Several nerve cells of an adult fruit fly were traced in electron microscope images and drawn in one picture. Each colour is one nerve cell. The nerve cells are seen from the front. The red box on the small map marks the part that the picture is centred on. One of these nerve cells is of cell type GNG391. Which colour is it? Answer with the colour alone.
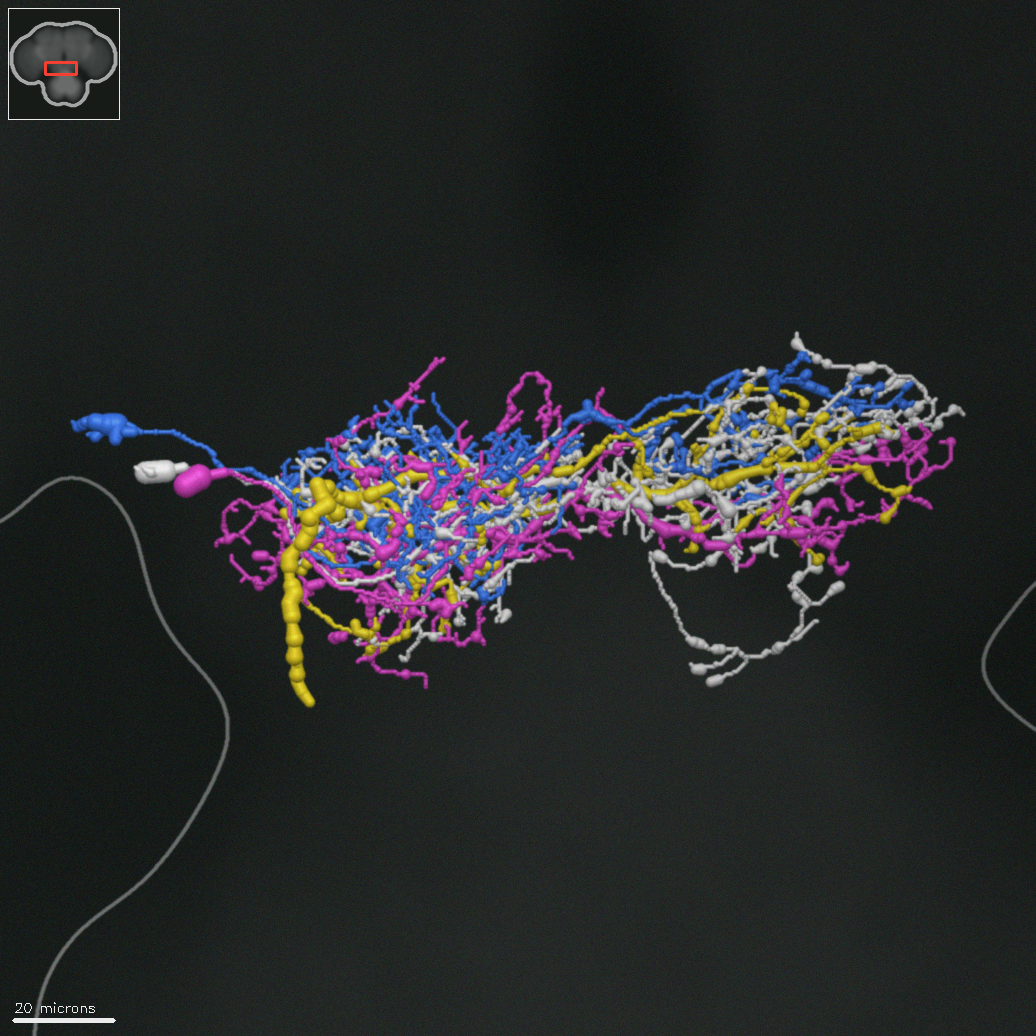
magenta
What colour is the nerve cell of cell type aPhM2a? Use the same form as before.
yellow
